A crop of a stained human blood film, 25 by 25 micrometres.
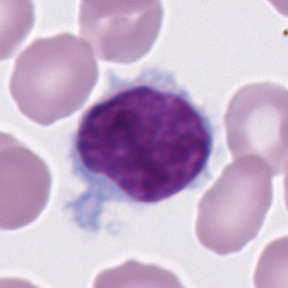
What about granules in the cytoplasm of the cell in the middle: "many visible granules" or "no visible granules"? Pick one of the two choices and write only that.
No visible granules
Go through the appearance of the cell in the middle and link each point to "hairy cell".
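Fits a hairy cell: fine hair-like projections fringe the cytoplasm.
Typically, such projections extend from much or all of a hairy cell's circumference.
Here they are most prominent at the lower left, so this uneven weighting fits the usual picture less closely. No distinct nucleoli visible.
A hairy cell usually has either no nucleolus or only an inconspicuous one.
That agrees. Nucleus: single rounded-oval mass, no lobes, about 12 by 10 micrometres. Cytoplasm wider on the left side of the nucleus than on the right.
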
